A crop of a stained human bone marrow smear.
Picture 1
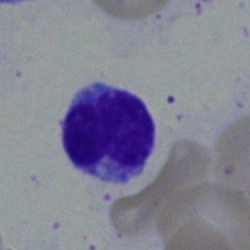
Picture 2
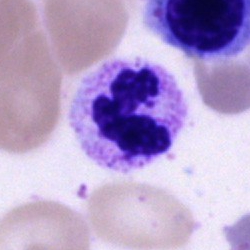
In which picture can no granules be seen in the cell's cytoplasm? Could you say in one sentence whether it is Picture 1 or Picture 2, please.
Picture 1 shows a cell whose cytoplasm has no visible granules.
